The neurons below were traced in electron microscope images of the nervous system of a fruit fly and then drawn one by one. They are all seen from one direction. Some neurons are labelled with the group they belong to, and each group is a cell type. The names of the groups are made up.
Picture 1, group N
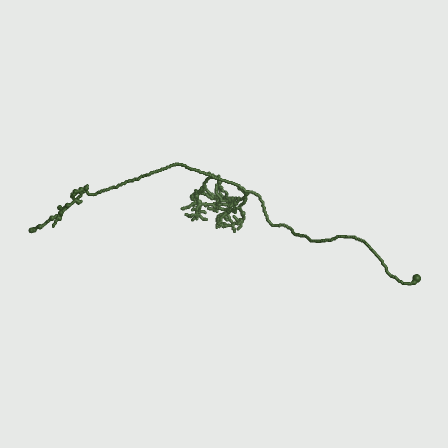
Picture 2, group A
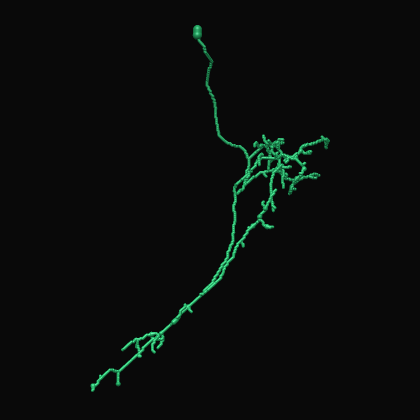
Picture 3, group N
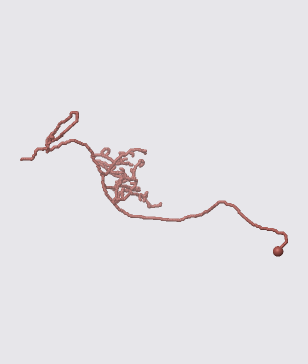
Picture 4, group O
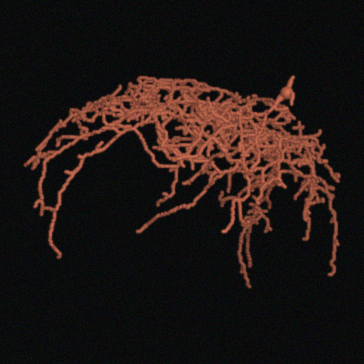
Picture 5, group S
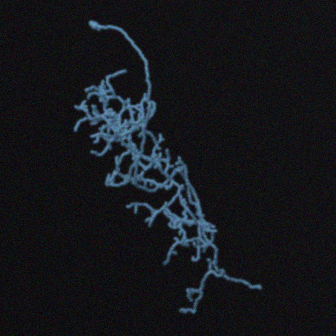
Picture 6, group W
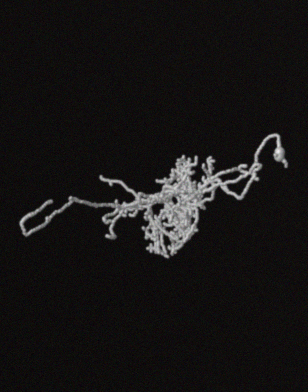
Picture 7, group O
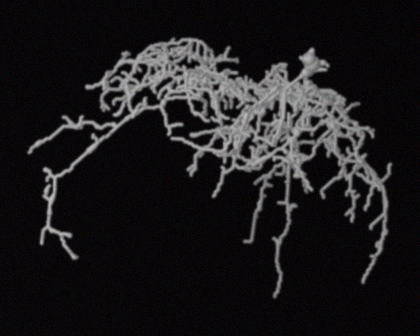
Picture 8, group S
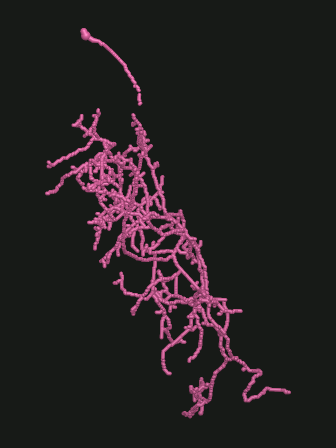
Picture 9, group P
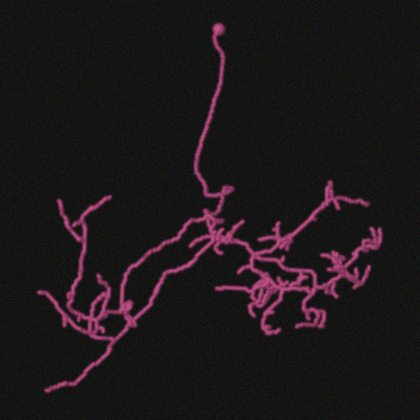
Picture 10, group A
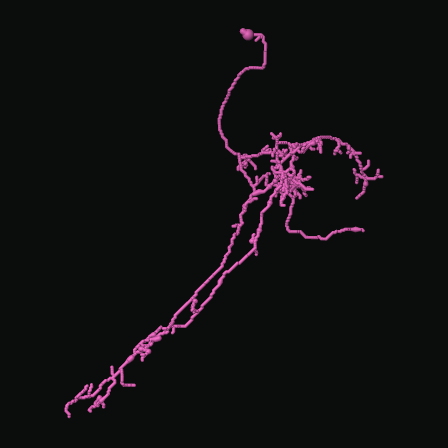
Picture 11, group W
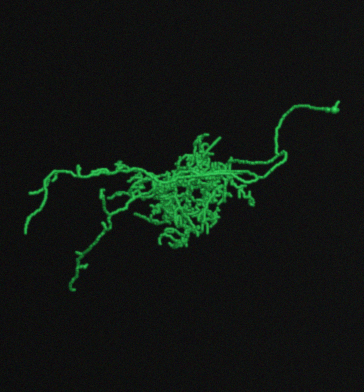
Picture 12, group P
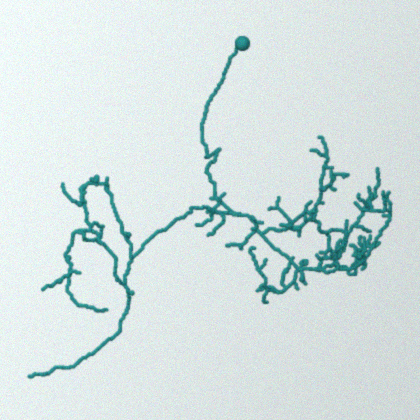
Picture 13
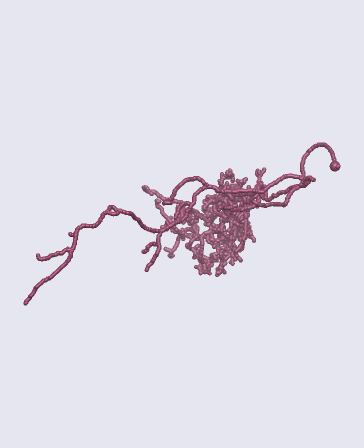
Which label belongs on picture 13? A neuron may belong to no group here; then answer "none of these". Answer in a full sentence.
It belongs to group W.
